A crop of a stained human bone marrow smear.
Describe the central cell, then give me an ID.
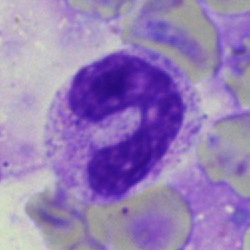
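A thick, curved band of nucleus bends into a C shape that opens toward the left, with no nucleoli visible within it. Fine pinkish-lilac granules are scattered through the cytoplasm, which contains no clear vacuoles. This is a band neutrophil.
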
